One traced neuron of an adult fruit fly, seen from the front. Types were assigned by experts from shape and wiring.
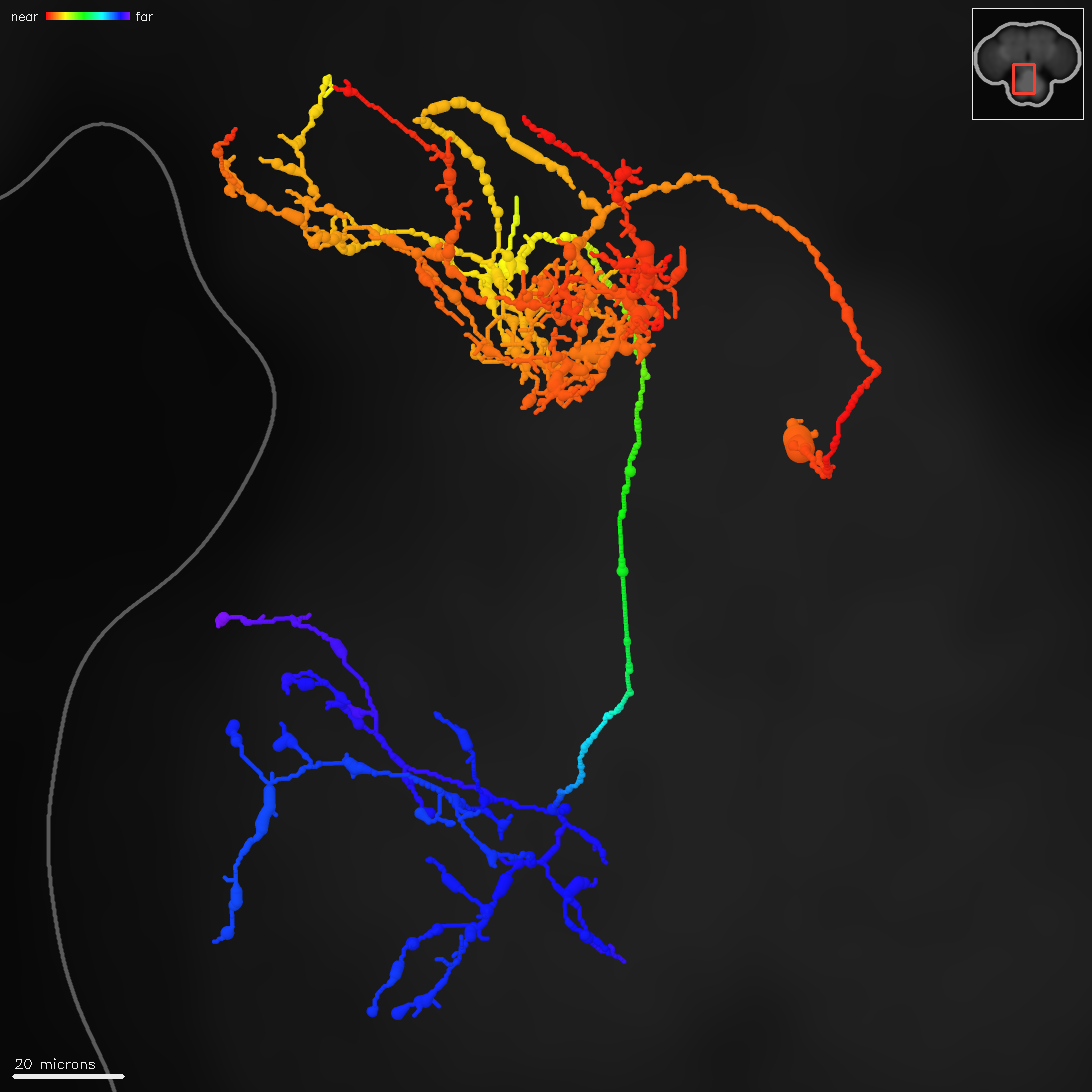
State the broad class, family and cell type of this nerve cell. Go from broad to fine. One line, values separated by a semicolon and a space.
descending neuron; DNge; DNge078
